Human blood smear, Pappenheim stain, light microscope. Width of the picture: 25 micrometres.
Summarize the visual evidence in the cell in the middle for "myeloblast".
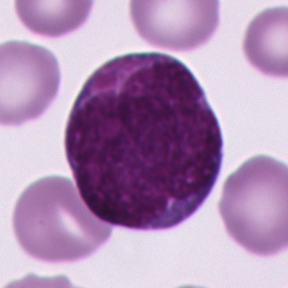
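This cell is about 15 micrometres across, and its nucleus, round in outline, fills about 90% of its area.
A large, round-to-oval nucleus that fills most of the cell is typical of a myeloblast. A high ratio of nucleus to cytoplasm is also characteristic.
The round nucleus and its 90% share of the cell both agree with these points. Only a very thin rim of cytoplasm is visible, widest at the lower right.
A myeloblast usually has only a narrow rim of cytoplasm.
The thin rim here fits that. The outline is also smooth, without surface projections; the chromatin stains dark purple throughout the nucleus; no granules are seen in the cytoplasm.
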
